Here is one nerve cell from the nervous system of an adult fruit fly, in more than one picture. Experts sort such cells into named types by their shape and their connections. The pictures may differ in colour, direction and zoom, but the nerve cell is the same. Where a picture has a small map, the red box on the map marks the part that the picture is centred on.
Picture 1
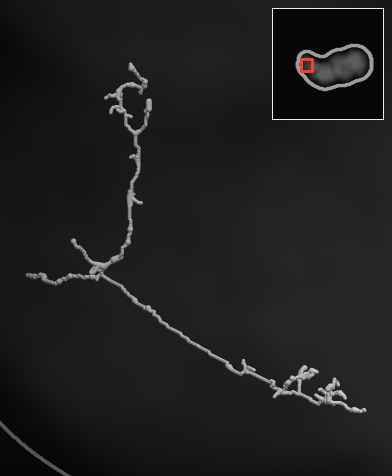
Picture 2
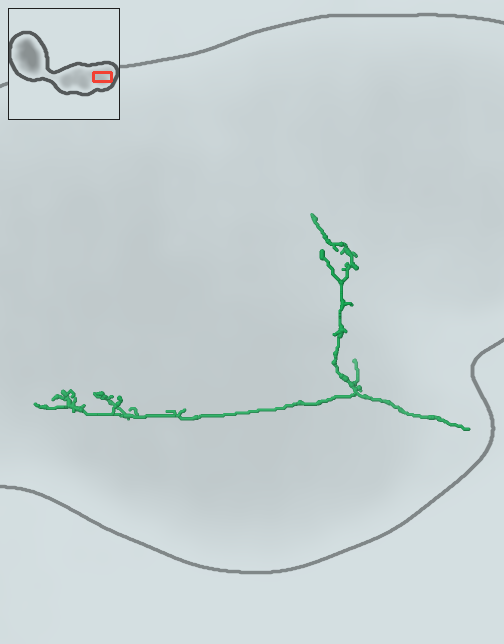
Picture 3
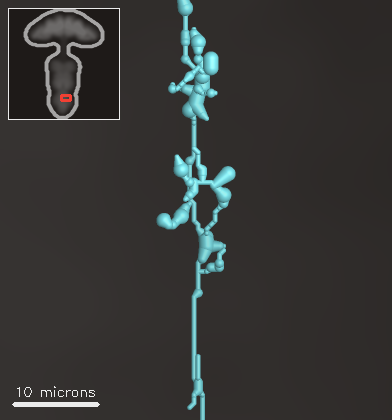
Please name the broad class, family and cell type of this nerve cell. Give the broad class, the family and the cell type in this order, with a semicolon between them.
sensory neuron entering the nerve cord; class mechanosensory proprioceptive; SNpp41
